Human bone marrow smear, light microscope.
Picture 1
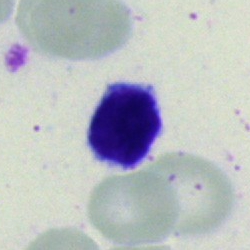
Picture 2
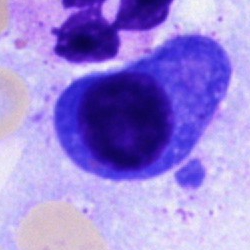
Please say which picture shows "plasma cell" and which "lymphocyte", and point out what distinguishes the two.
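Picture 1 holds the lymphocyte, picture 2 the plasma cell. In picture 1 the nucleus fills almost the whole cell, leaving at most a very thin rim of cytoplasm at the edge. Picture 2 has abundant cytoplasm, stained deep blue and widest to the right of the nucleus.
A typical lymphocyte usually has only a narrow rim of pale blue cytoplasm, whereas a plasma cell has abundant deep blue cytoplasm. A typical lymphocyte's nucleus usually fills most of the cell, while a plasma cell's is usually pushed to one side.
Chromatin is dense and dark purple in both, uniformly so in picture 1. Picture 1 is roughly polygonal with angular corners; picture 2 is an irregular oval widening toward the upper right. No granules are seen in picture 1, and no distinct granules in picture 2. No nucleoli are visible in picture 1. A small round blue fragment lies just off the lower right edge of the plasma cell.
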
